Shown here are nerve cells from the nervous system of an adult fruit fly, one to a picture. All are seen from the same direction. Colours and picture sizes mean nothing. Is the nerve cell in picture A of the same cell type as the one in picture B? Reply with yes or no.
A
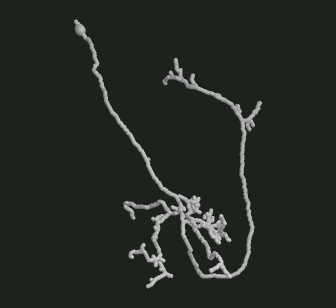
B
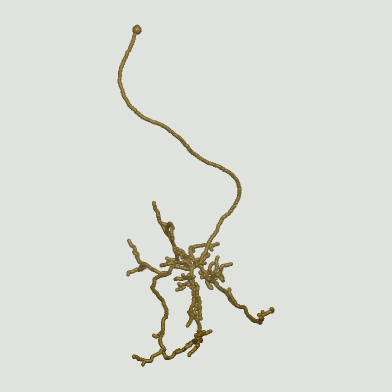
no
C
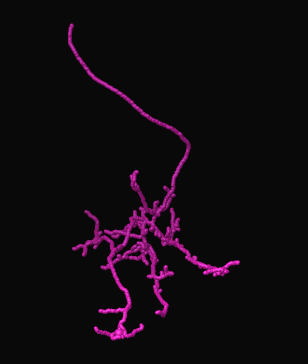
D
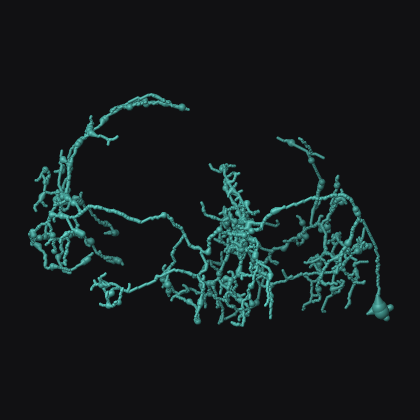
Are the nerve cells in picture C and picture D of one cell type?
no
